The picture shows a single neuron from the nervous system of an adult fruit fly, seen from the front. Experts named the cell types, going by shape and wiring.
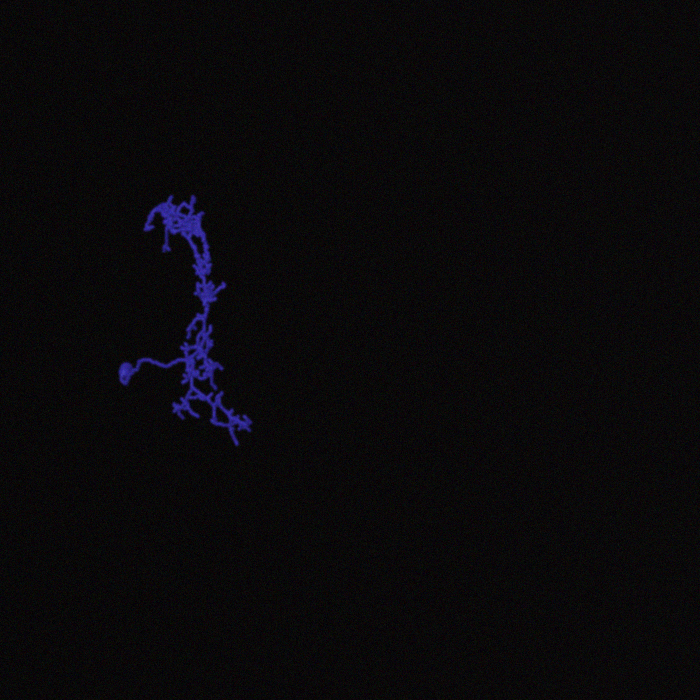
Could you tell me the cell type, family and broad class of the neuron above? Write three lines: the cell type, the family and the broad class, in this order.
IN08A044
hemilineage 08A
nerve-cord intrinsic neuron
